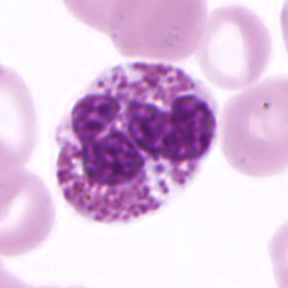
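Eosinophil, the nucleated cell at the centre of this peripheral blood smear; note the coarse, round, reddish-purple granules spread all through its cytoplasm. They don't hide the nucleus, whose chromatin is dark purple and coarsely clumped. Between the granules, the cytoplasm is very pale, almost colourless.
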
